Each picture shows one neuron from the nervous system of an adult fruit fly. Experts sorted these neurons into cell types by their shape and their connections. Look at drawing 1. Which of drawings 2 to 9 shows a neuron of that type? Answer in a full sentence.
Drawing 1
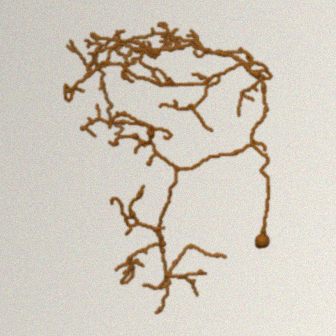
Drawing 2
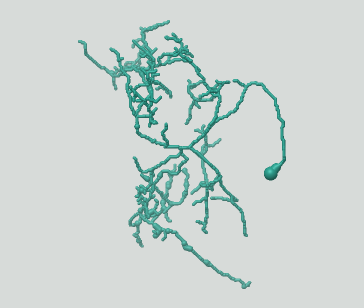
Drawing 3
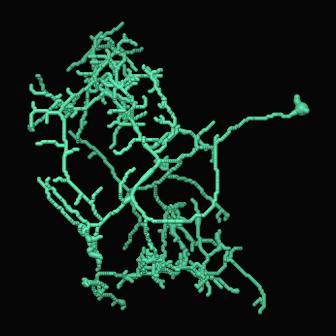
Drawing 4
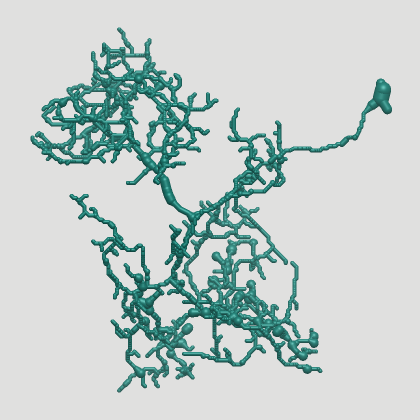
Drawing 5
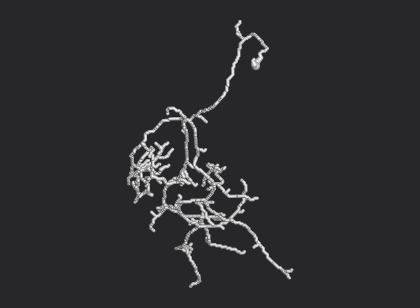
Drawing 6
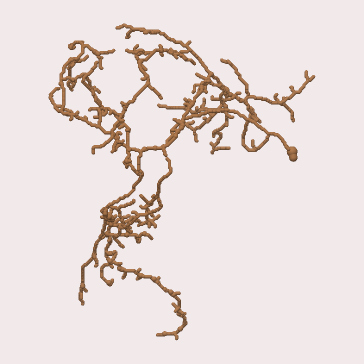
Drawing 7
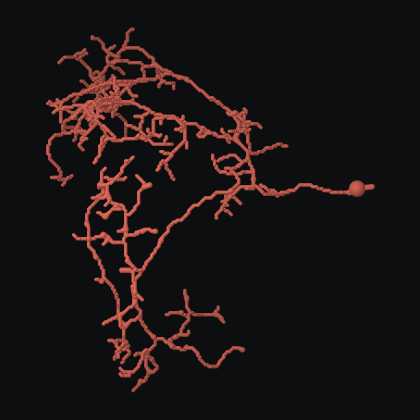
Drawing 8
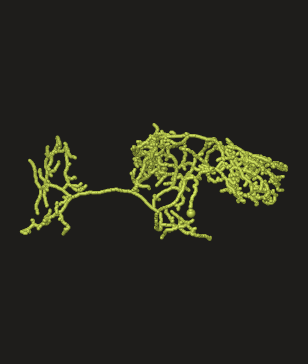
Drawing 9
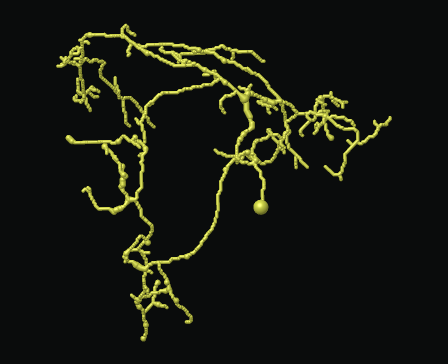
Drawing 7 is of the same cell type.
